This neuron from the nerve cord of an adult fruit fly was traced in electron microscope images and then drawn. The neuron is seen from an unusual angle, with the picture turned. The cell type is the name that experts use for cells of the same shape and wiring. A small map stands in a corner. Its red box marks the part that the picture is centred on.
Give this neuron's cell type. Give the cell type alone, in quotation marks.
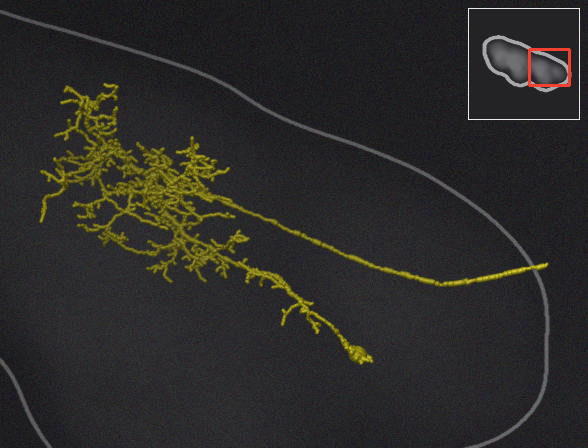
"MNad32"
